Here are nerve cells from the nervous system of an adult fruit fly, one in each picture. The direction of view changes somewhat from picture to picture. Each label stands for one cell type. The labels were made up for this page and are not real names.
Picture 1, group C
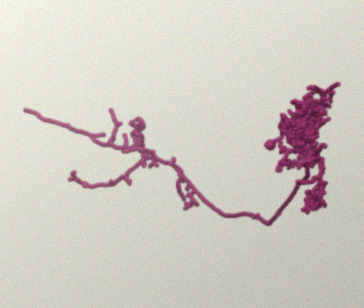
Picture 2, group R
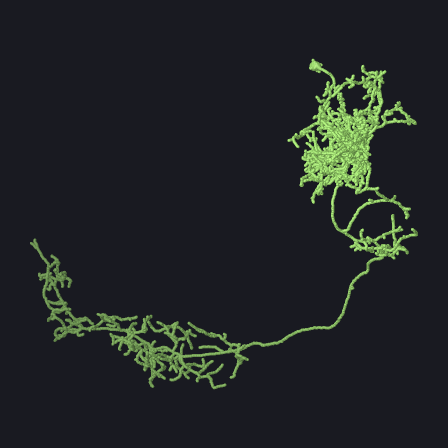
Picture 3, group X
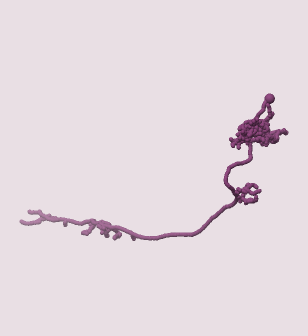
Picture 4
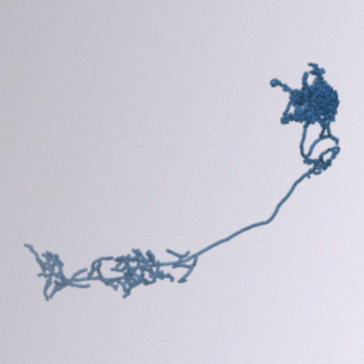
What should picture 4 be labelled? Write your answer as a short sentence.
It belongs to group R.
